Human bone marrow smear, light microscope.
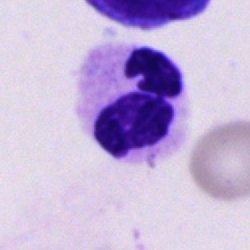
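Segmented neutrophil in a stained human bone marrow smear, with a roughly round outline. Notice how dense and dark purple the chromatin is. Then see that the widest band of cytoplasm lies on the left side of the nucleus.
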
